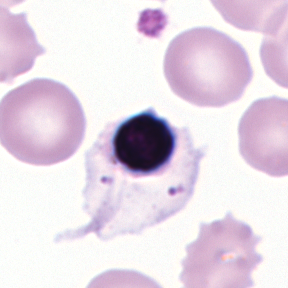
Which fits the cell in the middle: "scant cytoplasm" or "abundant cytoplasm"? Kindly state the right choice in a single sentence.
Its cytoplasm is plentiful around the nucleus.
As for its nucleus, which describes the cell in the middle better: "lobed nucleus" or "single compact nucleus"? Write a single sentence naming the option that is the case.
What its nucleus forms is one compact round, oval or kidney-shaped mass.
